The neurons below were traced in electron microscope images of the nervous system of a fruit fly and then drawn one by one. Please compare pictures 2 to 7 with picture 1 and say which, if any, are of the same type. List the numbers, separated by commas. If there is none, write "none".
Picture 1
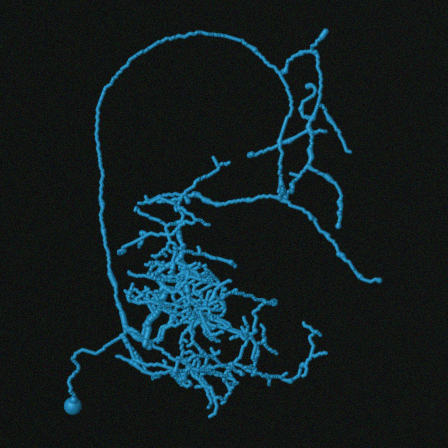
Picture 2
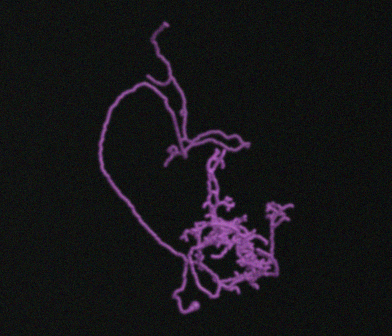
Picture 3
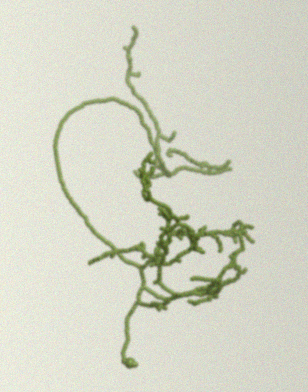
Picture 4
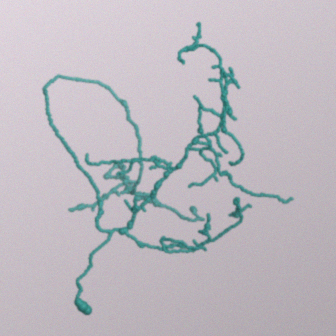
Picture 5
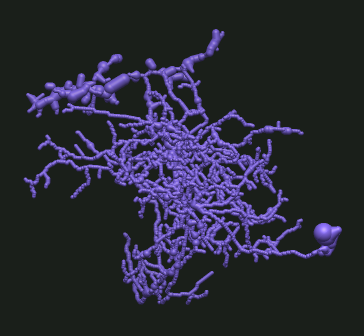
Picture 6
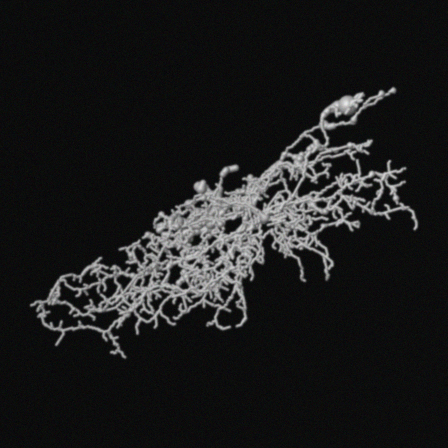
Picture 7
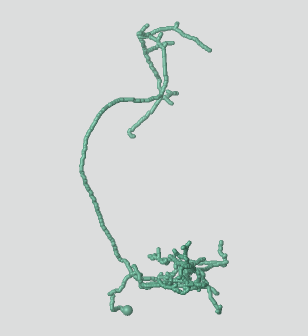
2, 3, 4, 7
